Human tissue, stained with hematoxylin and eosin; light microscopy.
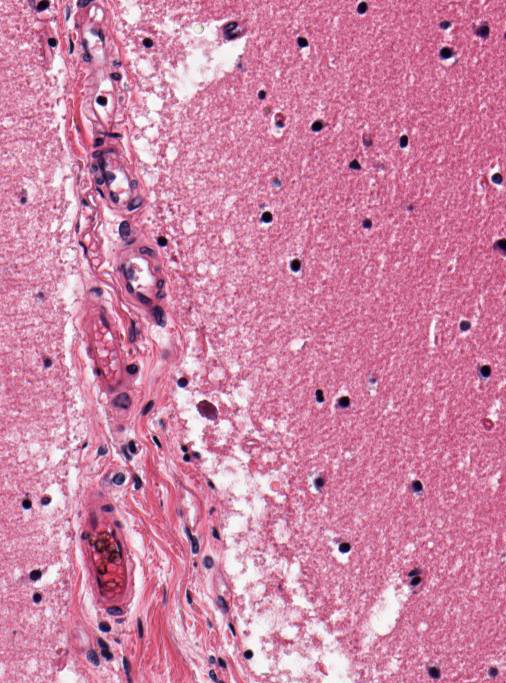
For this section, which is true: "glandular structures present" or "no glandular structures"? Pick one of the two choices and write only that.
No glandular structures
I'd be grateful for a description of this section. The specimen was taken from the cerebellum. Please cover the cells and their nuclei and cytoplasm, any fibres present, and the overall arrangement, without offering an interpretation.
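Left part of the field: a narrow band of wavy fibrous tissue with small vessels, running vertically. Within that band: pink wavy collagen fibres running lengthwise along it. Remainder of the field: a finely granular, fibrillary pink matrix. Nuclei in the matrix: small, round and dark, scattered sparsely.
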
